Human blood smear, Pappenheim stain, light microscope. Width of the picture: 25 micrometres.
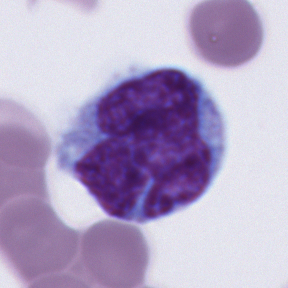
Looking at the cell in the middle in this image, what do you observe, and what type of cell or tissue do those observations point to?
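Look first at the outline of the cell in the middle: it is roughly round. Now find the lower edge of the nucleus, and you will see a narrow pale cleft running upward into it. No distinct nucleoli are visible in the nucleus. The cytoplasm holds only fine, faint granules. This cell is a monocyte.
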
